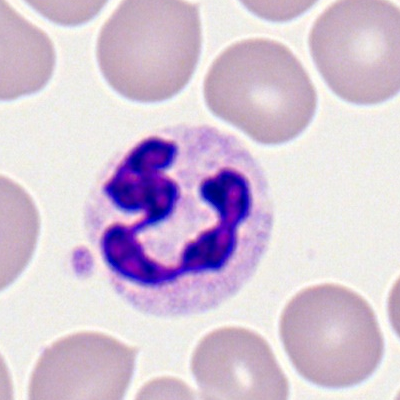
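Segmented neutrophil, central cell, stained human blood smear. Outline: round and smooth. Nucleus: several lobes arranged in a curve around the middle of the cell. Cytoplasm: fine lilac granules scattered evenly, with no vacuoles visible.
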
